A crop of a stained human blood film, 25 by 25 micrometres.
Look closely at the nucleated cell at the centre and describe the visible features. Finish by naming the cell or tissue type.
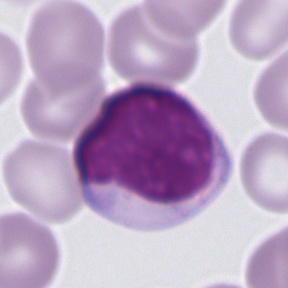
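Looking at this one, its outline is roughly round and smooth, about 13 micrometres across. The nucleus, about 11 micrometres across, sits toward the top of the cell and fills about 70% of its area. Below it, most of the cytoplasm forms a pale blue crescent holding only a few fine purplish dots. I'd call it a large granular lymphocyte.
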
